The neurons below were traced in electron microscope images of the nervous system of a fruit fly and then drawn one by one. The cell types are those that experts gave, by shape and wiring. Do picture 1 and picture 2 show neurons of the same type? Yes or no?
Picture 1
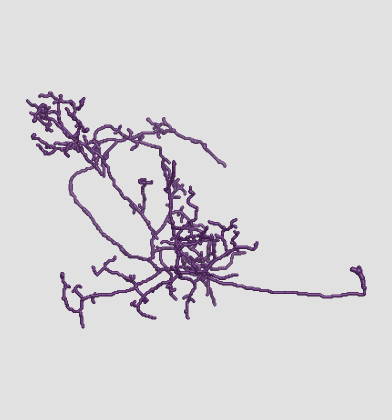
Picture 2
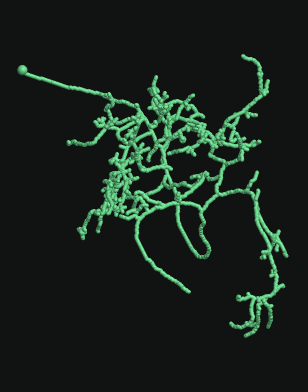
no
